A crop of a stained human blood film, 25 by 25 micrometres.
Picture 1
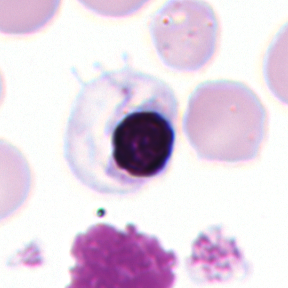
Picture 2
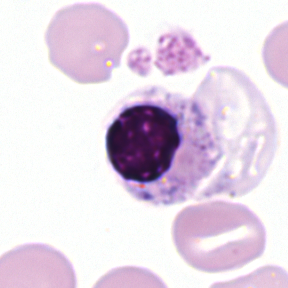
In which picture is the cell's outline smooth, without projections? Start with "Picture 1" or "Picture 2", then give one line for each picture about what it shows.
Picture 2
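Picture 1: Fine hair-like projections extend from the upper edge of the cell.
Picture 2: The visible edge of the cell is smooth, without projections.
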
